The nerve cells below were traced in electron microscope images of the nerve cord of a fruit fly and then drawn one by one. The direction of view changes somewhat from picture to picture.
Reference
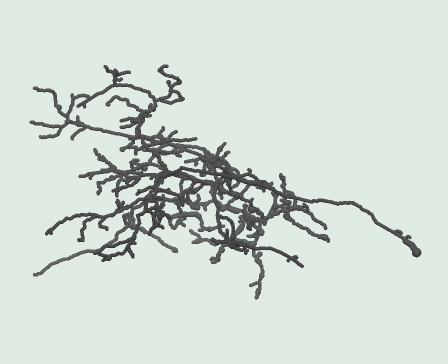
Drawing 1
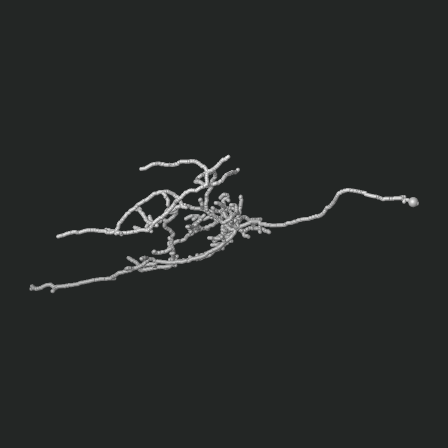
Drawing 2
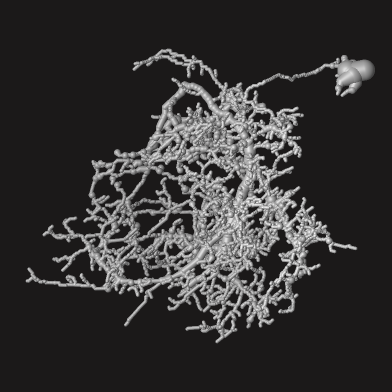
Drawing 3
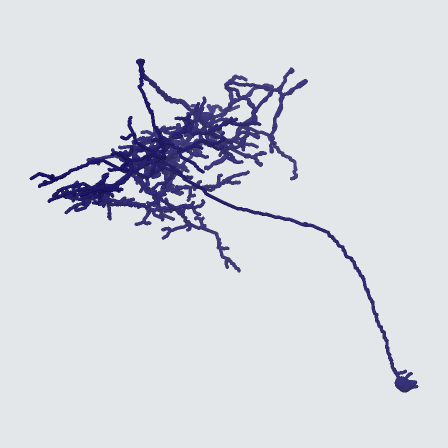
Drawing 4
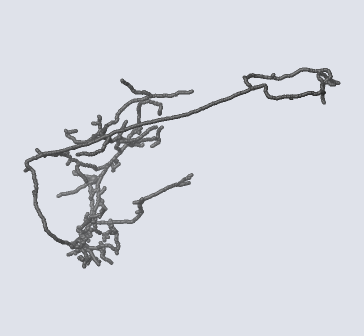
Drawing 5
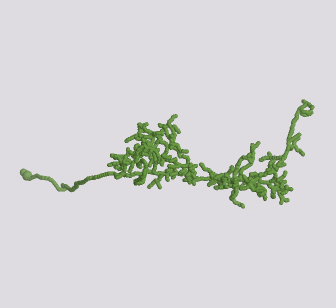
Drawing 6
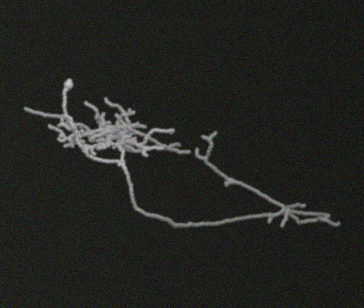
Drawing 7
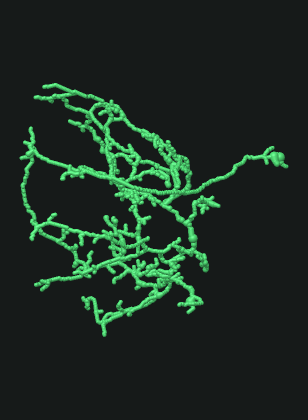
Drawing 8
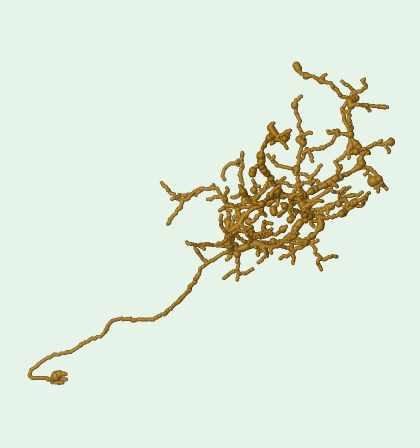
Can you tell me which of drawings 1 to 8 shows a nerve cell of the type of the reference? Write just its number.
7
